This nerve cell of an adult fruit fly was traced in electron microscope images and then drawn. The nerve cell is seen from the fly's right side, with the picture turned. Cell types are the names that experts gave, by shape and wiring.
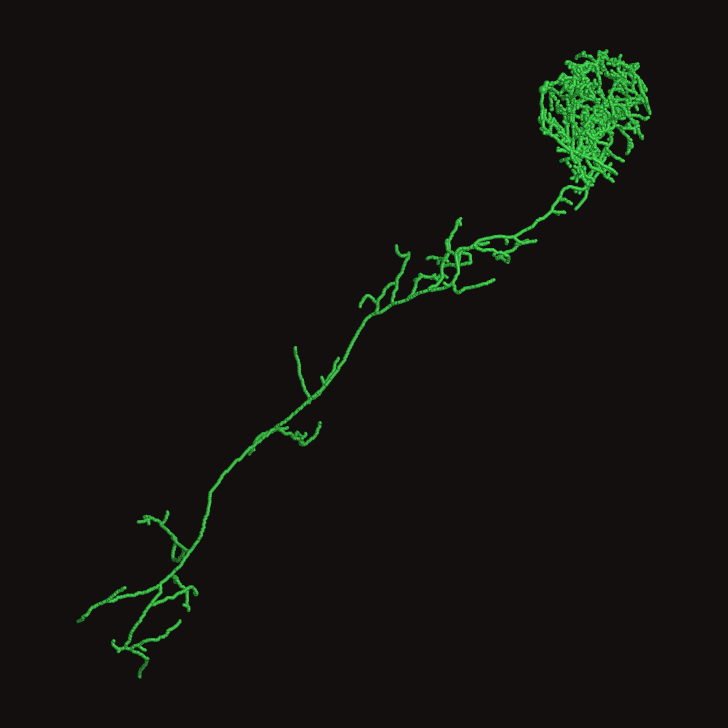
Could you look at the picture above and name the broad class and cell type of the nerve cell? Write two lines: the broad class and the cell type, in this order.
nerve-cord intrinsic neuron
INXXX126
